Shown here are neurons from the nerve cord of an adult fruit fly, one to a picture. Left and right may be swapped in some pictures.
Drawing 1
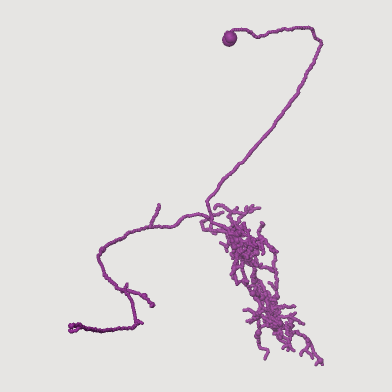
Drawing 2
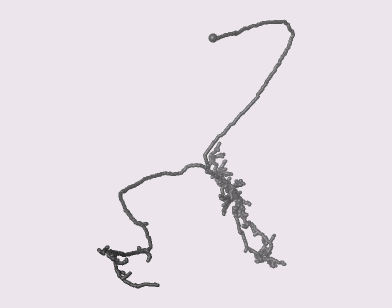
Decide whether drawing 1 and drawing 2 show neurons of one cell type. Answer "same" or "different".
same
